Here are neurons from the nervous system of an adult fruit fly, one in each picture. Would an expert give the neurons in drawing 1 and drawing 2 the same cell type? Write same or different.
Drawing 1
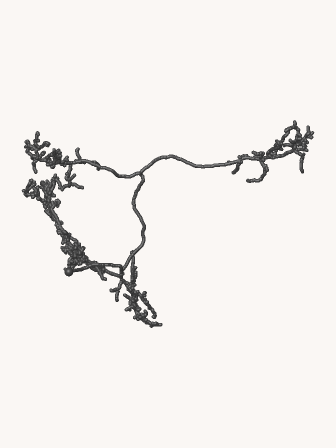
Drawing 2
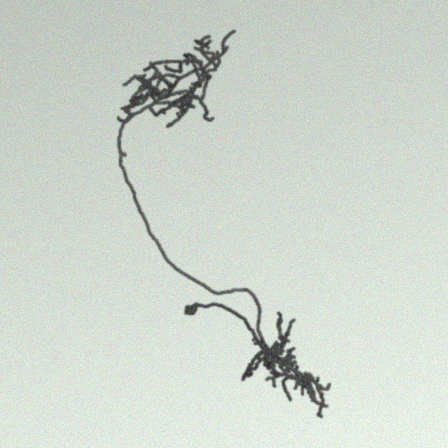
different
